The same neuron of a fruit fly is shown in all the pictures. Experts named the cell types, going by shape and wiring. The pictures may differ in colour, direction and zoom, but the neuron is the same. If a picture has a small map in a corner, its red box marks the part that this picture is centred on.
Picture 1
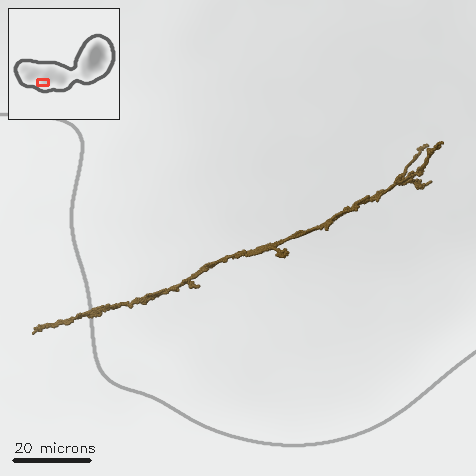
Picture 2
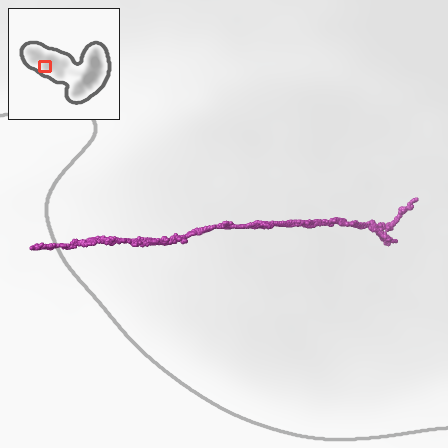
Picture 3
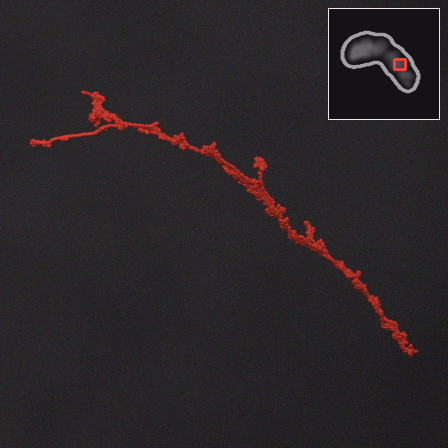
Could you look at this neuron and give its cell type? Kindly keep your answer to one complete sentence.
Regarding its cell type, the neuron is SNpp40.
